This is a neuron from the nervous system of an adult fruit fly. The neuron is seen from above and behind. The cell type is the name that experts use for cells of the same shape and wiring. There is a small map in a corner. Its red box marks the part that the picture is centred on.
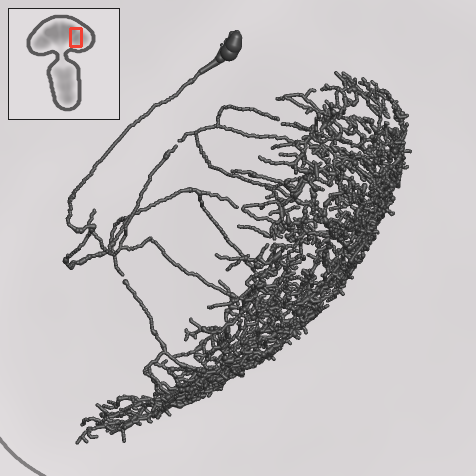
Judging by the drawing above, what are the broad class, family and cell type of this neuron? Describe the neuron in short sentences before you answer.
It is in the brain and does not reach the nerve cord. The cell body can be seen at the top of the picture. More than a hundred branch ends can be seen. Its broad class is optic-lobe intrinsic neuron. The family is Li. Its cell type is Li29.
